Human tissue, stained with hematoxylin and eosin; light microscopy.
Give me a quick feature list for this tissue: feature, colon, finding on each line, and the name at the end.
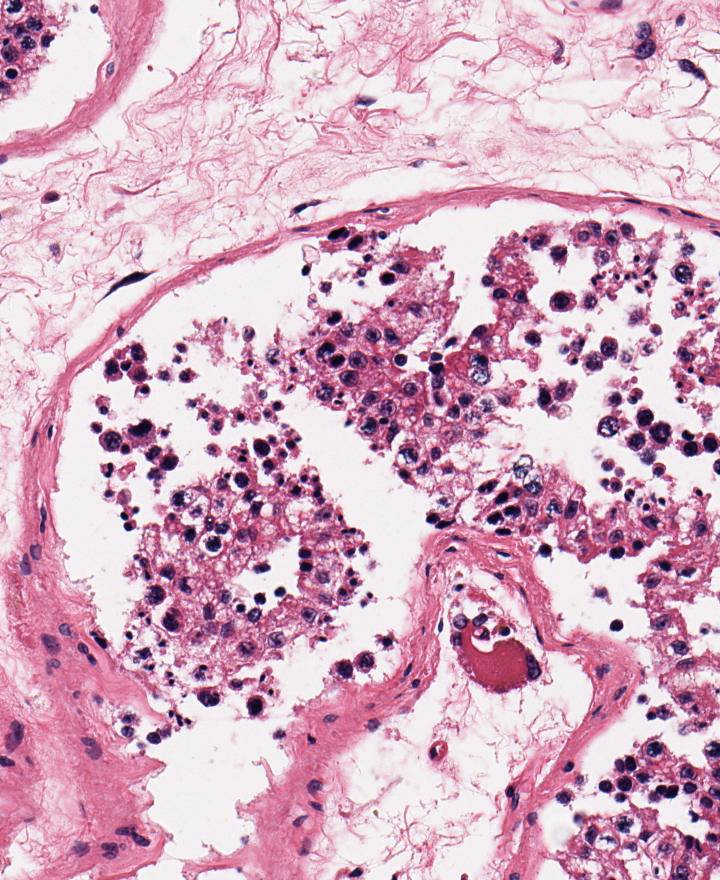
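Cells: loose clusters, round, dark round nuclei, within central unit
Separation: largely clear space between clusters and unit wall
Background: pale pink, finely vacuolated, granular material
Between units, top: loose pale pink wispy fibres, wide clear gaps, few nuclei
Clusters: fragmented, broken apart, large empty white spaces
Name: testis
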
